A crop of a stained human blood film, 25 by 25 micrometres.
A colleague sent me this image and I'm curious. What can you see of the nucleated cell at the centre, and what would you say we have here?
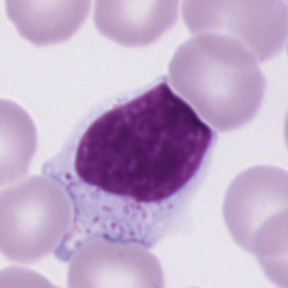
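Looking first at the nucleus, it is a single rounded-oval mass with no lobes, about 12 by 10 micrometres. Its chromatin is dark purple and coarsely clumped rather than fine. Around it the cytoplasm is very pale, almost colourless, a lilac-grey. Scattered through that cytoplasm I can make out small red-purple granules. So what I have here is a large granular lymphocyte.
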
